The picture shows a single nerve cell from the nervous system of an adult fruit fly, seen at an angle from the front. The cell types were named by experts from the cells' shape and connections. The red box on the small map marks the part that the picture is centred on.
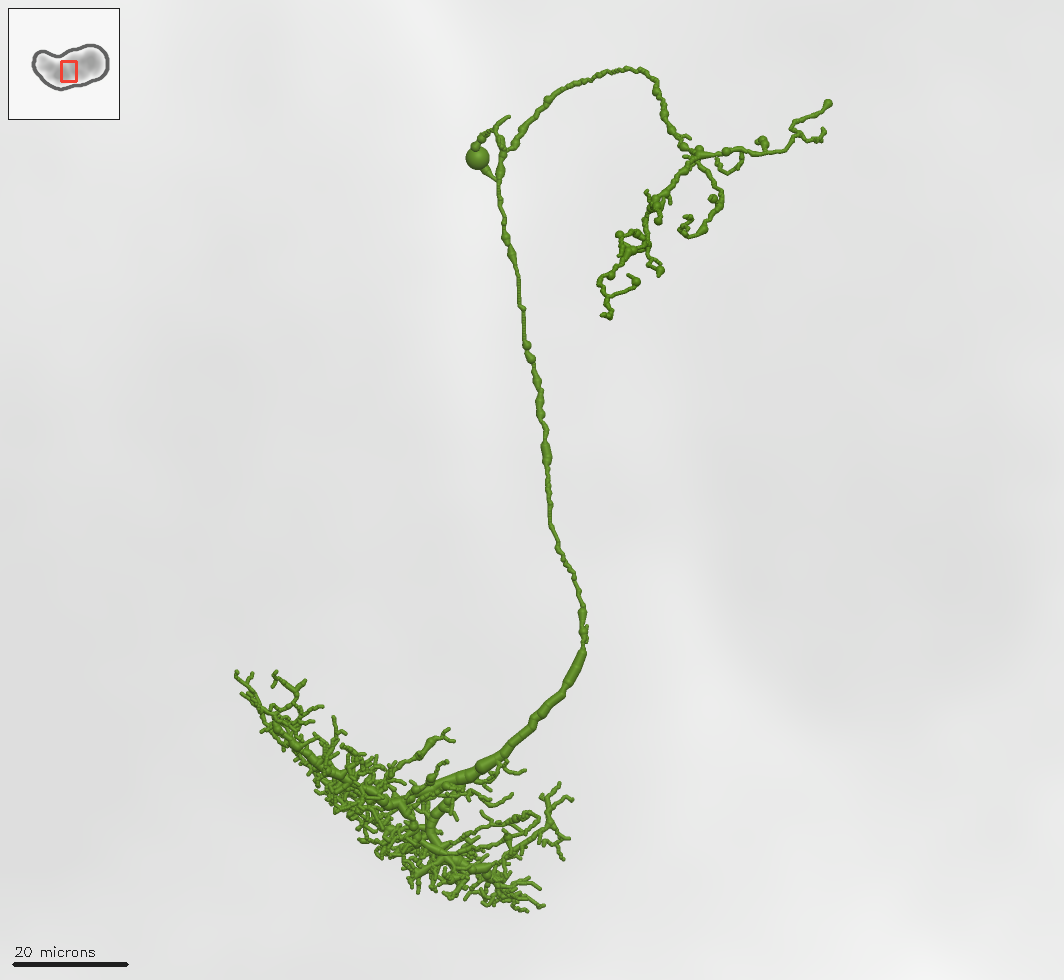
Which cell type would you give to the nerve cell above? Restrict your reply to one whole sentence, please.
By cell type, this nerve cell is classified as LC11.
